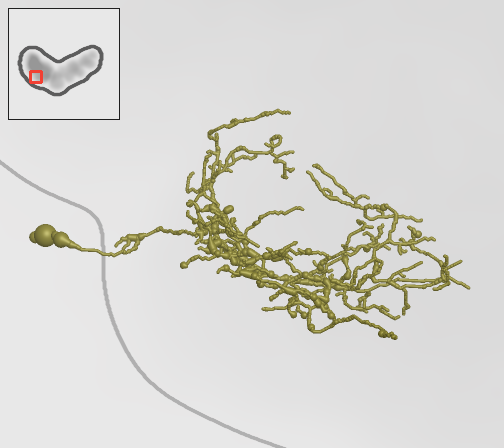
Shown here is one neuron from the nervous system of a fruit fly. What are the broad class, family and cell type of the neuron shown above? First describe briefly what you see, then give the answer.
The cell body can be seen on the left of the picture. The picture shows dozens of branch ends. It is a central-brain intrinsic neuron. The family is hemilineage TRdl_a. It is of cell type GNG257.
